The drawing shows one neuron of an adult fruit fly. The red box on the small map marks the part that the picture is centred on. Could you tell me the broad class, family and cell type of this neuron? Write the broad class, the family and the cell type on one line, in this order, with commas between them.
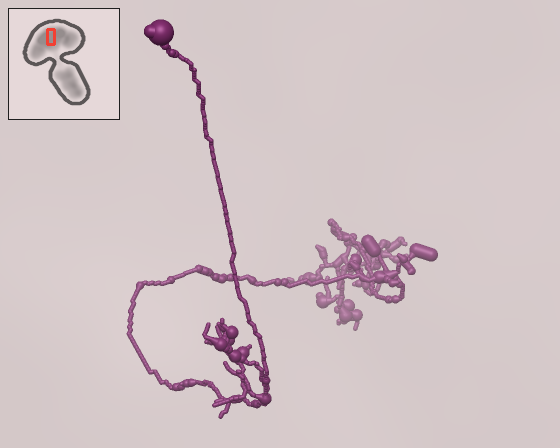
central-brain intrinsic neuron, class CX, PFNp_c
